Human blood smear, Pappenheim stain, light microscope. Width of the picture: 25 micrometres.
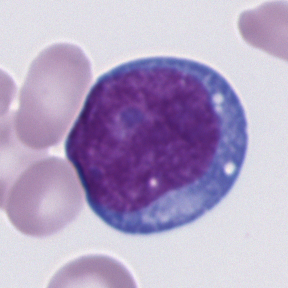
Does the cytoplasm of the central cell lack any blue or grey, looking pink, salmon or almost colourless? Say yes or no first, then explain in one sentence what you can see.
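No. The cytoplasm is a deep blue.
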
